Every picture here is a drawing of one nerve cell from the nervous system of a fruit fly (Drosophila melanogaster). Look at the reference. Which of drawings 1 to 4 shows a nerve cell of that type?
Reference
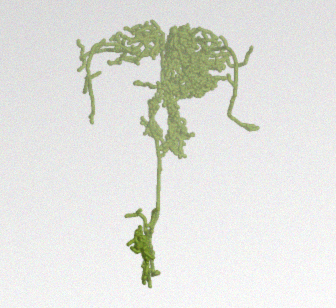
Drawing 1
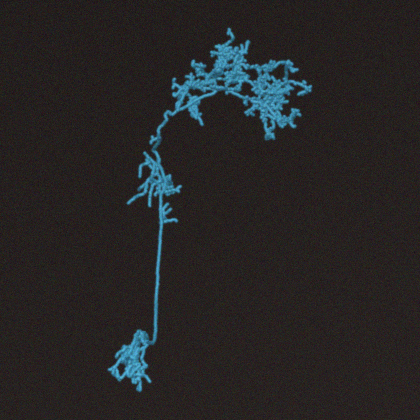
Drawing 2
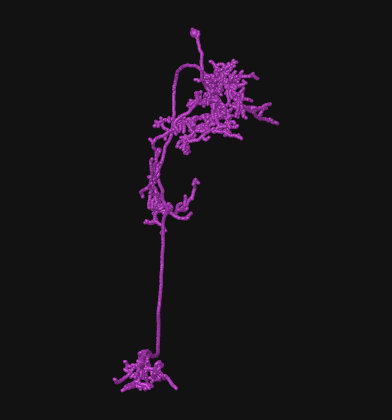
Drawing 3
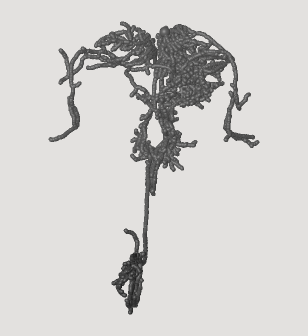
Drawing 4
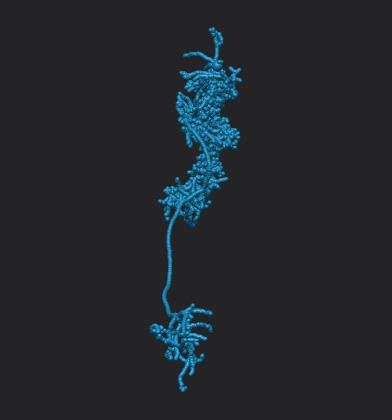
Drawing 3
